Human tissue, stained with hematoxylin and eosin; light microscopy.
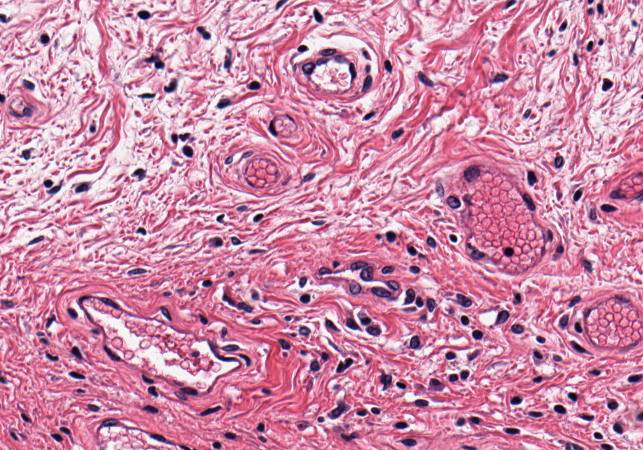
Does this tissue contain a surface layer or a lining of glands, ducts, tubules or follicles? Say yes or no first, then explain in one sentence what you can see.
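No. The field is fibrous connective tissue with several round bundles scattered through it and no epithelium anywhere.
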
